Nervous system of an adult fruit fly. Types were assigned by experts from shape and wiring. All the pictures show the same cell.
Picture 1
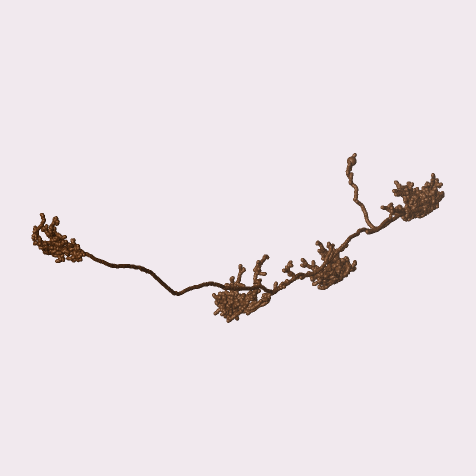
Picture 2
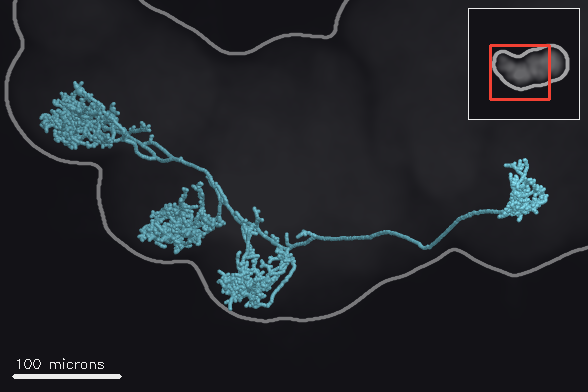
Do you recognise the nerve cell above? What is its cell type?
AN17A002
